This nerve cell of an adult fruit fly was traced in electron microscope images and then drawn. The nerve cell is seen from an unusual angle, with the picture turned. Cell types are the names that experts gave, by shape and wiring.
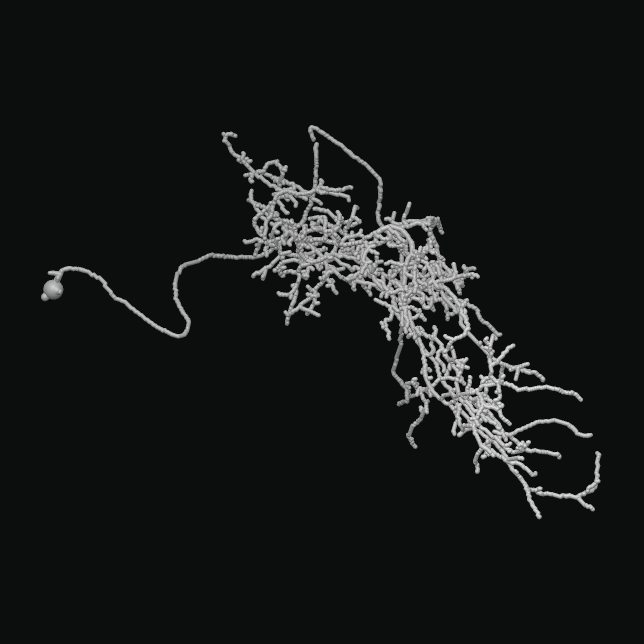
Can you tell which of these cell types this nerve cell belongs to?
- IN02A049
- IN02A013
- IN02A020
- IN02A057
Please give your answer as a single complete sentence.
The cell type IN02A013 is the type of this nerve cell.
